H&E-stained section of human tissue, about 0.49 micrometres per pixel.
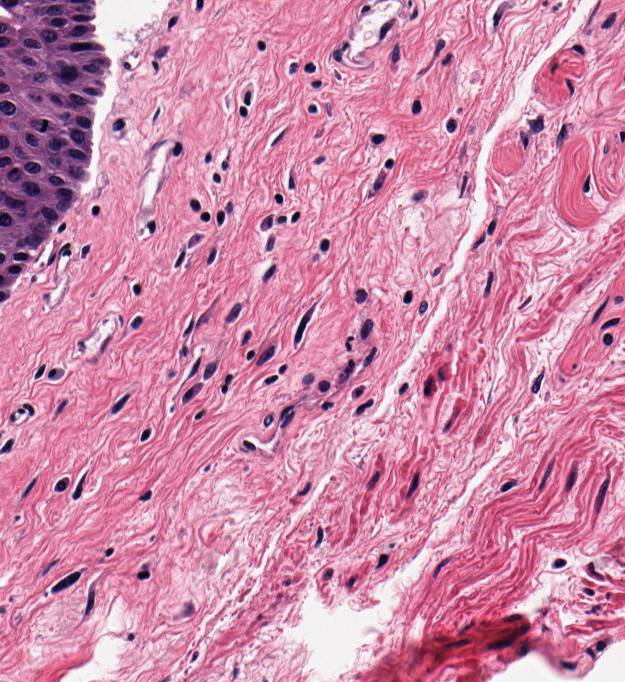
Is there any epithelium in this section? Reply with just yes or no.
Yes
